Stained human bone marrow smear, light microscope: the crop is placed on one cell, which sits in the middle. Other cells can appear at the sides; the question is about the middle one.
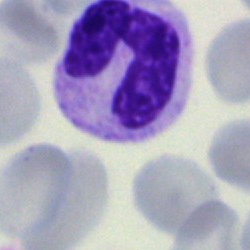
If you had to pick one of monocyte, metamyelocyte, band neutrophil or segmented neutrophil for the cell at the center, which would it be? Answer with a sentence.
The crop's centre is taken up by a band neutrophil.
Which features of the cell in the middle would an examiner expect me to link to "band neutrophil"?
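Checked item by item, the cell is a band neutrophil. First, the nucleus: a curved band bent into a horseshoe, not split into separate lobes.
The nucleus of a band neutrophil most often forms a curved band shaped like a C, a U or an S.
Second, the chromatin: dark purple and coarsely clumped, with paler patches between the clumps.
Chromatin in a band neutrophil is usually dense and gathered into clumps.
Third, placement: the nucleus lies in the upper part of the cell, its open side turned toward the lower left. Fourth, the cytoplasm: it holds fine, faint lilac granules.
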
